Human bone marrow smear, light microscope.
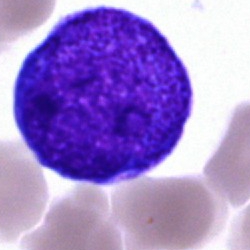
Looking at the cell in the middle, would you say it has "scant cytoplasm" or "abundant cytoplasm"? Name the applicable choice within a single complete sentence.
Its nucleus occupies most of the cell.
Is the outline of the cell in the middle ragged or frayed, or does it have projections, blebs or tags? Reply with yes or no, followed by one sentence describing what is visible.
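No. The cell is round with a smooth, even outline.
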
